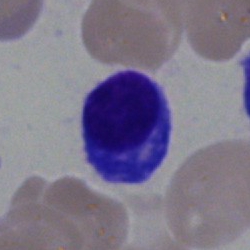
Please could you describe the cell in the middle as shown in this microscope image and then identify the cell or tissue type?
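See how the nucleus takes up the upper part of the cell, so the cytoplasm sits mostly along the lower edge. That cytoplasm is deep blue, with pale patches toward the right. The surface is smooth, no projections. It's a plasma cell.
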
